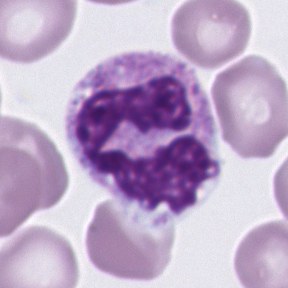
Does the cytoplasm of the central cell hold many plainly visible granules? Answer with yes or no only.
Yes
